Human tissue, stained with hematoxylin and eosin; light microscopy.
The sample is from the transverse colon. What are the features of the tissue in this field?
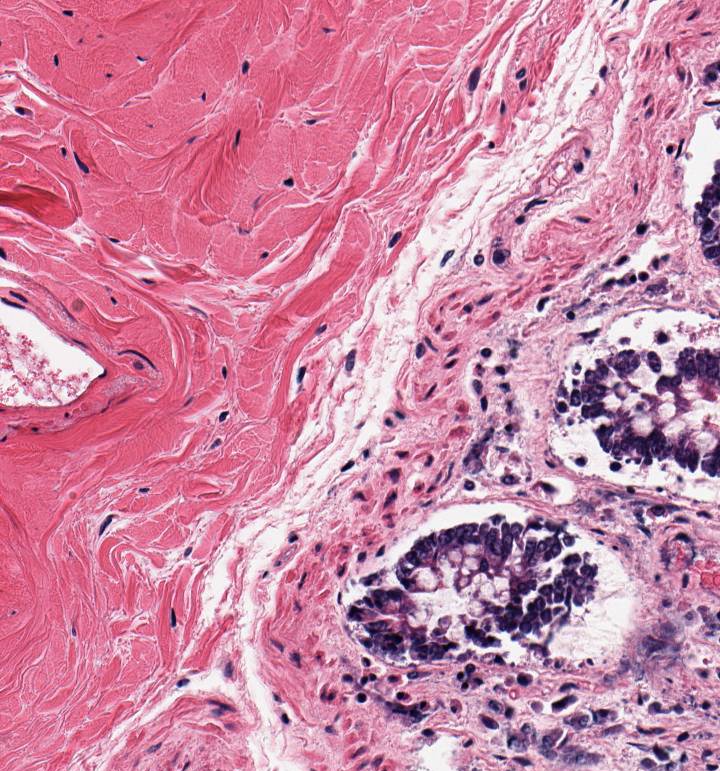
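Start with the dense pink fibrous tissue filling the left and upper-left part. Its eosinophilic fibre bundles run in several directions and hold only sparse, elongated dark nuclei. Now look to the right and lower right, at the clusters of dark-staining cells. Many have pale, clear, vacuolated cytoplasm, and their nuclei are dark, crowded and overlapping.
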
